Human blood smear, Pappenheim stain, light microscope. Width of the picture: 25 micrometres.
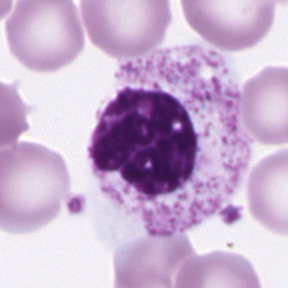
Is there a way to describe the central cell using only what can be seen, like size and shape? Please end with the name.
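First, the chromatin is dark purple and coarsely clumped. Second, many small pink-violet granules are scattered through the cytoplasm. Third, these granules do not hide the nucleus, whose outline stays clearly visible. Fourth, the nucleus lies off-centre, towards the left side of the cell. Fifth, the nucleus measures about 10 micrometres across. The cell is a segmented neutrophil.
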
